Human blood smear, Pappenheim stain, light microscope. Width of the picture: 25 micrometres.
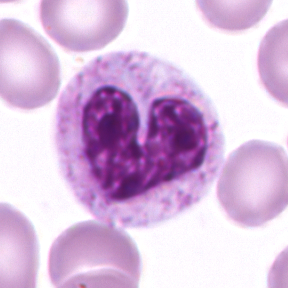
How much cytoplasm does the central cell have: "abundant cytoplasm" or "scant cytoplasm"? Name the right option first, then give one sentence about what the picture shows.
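Abundant cytoplasm. The cytoplasm is plentiful and pale pinkish-lilac, forming a wide rim all around the nucleus.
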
